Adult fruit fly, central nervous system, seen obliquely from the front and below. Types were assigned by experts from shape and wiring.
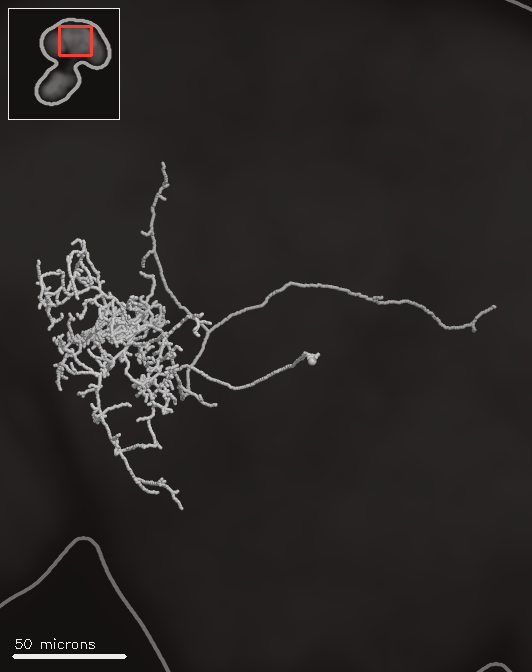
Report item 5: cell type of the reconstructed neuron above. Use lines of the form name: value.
cell type: AVLP452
